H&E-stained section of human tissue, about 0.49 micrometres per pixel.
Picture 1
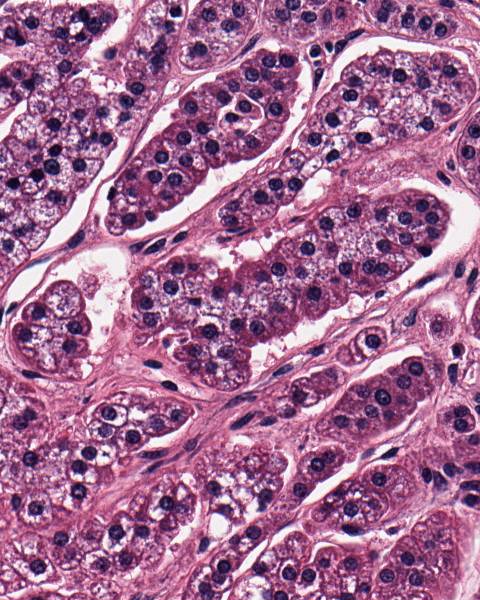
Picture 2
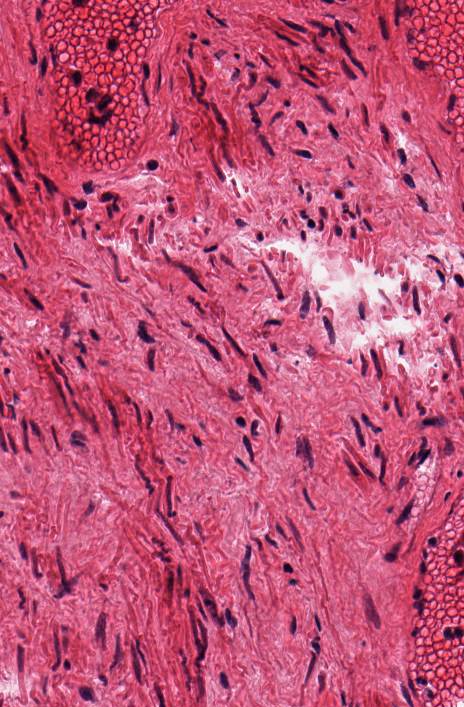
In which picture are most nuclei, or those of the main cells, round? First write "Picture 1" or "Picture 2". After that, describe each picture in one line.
Picture 1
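In picture 1: Each cell has a single round, centrally placed dark nucleus of fairly uniform size.
In picture 2: Most nuclei are dark, elongated and slender, and some are wavy or tapered at their ends.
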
